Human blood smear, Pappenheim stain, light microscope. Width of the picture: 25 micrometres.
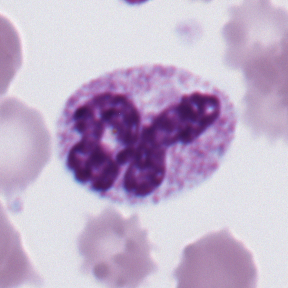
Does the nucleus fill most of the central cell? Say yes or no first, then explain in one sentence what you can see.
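No. The cytoplasm is plentiful and pale pink.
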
